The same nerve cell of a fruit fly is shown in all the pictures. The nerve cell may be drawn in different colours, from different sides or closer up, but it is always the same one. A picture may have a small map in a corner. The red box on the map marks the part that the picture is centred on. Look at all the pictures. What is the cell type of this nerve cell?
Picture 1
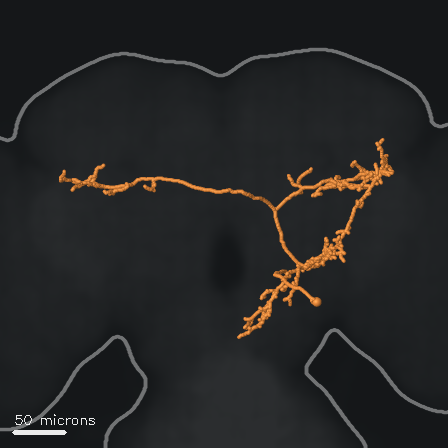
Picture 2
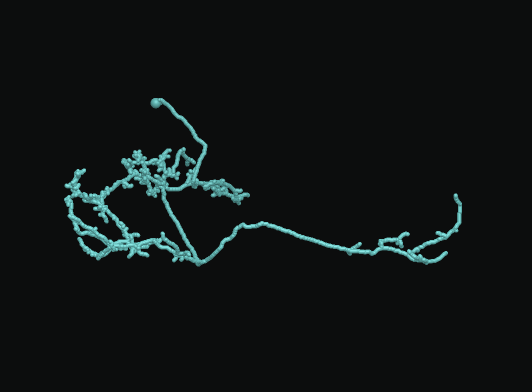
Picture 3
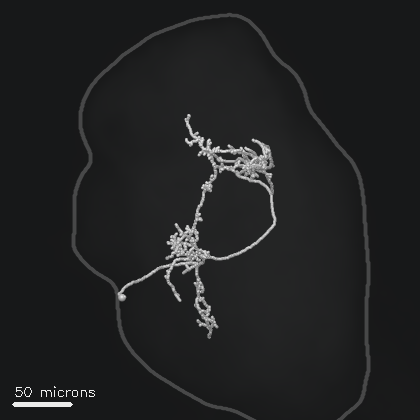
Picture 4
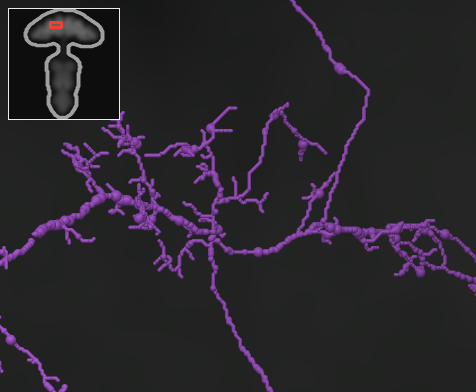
SAD045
